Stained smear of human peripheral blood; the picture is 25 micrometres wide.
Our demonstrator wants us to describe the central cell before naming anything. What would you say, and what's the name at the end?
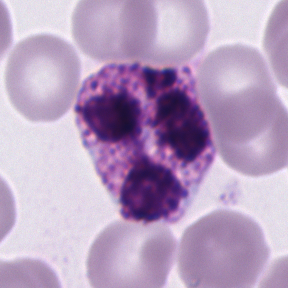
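See how the nuclear lobes sit around a paler central area, and the chromatin is dense and dark purple. Many small granules are packed throughout the cytoplasm, which is pale pinkish-lilac between them. That's a basophil.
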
